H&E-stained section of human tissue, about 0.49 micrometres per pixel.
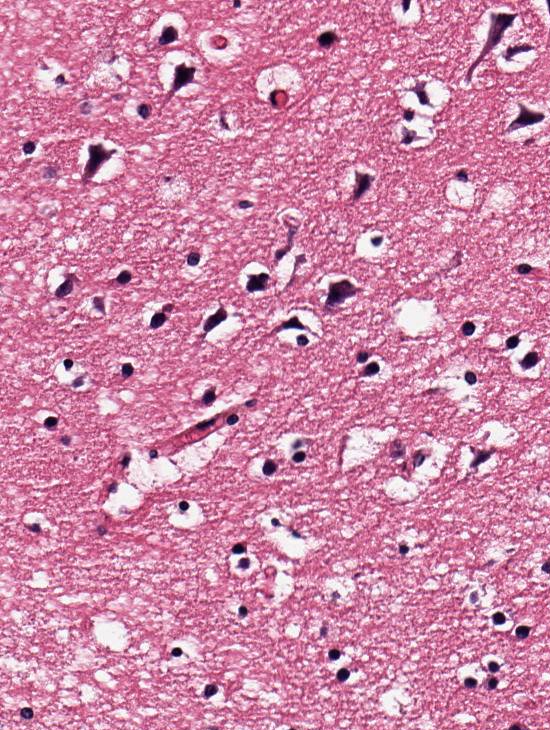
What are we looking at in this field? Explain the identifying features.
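Name: cerebral cortex. Check the neurons: scattered ones have dark, shrunken, angular triangular bodies, most evident in the upper and central field. Check the glia: small round dark nuclei with little visible cytoplasm are scattered across the field, some close beside neurons.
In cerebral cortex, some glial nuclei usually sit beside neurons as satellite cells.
Small round clear vacuoles pepper the neuropil throughout.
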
